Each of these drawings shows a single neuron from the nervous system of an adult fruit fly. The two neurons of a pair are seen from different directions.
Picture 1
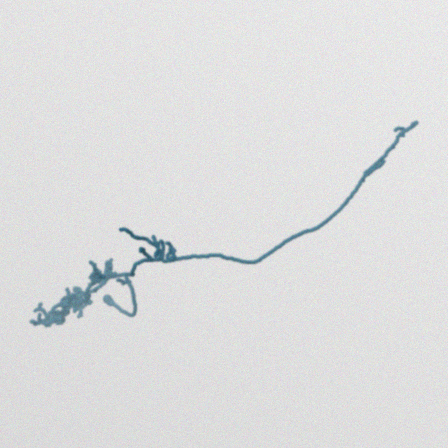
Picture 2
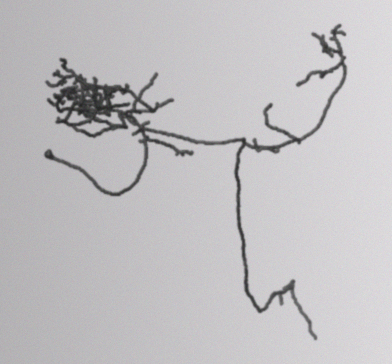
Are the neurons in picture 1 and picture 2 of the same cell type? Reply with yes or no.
no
